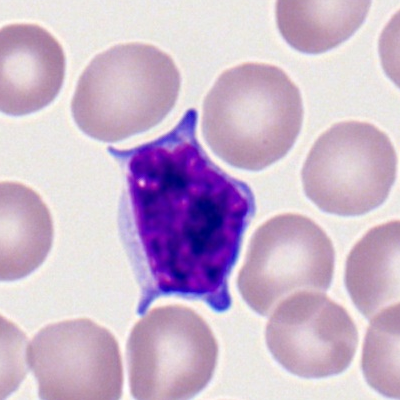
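Lymphocyte in a stained human blood smear, light microscope. The outline is angular, with several pointed corners. A single unlobed nucleus fills most of the cell, and no distinct nucleolus is seen in it. The cytoplasm extends into tapering points that stain deeper blue at their tips.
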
